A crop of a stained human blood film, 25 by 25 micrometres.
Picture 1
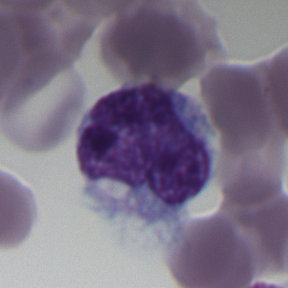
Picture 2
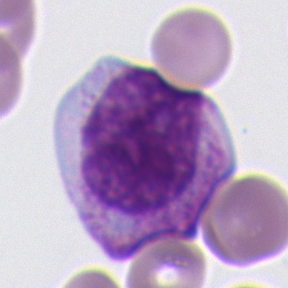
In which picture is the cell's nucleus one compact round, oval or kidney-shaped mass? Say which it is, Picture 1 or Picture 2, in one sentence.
The cell in Picture 2 has an undivided round, oval or kidney-shaped compact nucleus.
